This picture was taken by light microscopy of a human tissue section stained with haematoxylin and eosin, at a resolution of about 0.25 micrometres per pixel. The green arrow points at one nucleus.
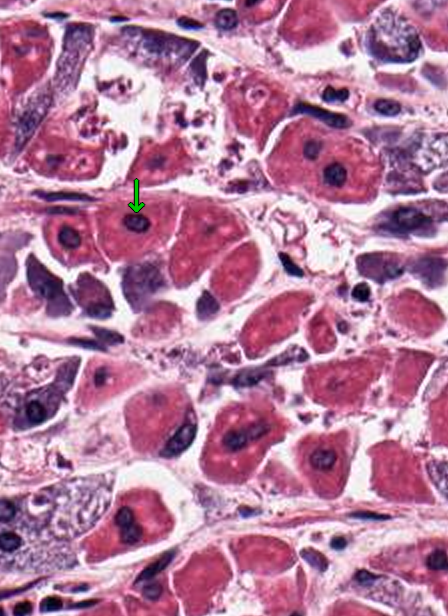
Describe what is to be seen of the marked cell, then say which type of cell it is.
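The nucleus is a single dark, roughly oval body sitting near the centre of the cell. The nucleus is about the same size as the nuclei of the neighbouring pink cells. The cytoplasm is abundant and strongly pink-red, with a faintly mottled rather than smooth texture. The cell has a polygonal outline and is pressed side by side with other similar pink cells, with more purplish cells just below it. This is a parietal cell.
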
